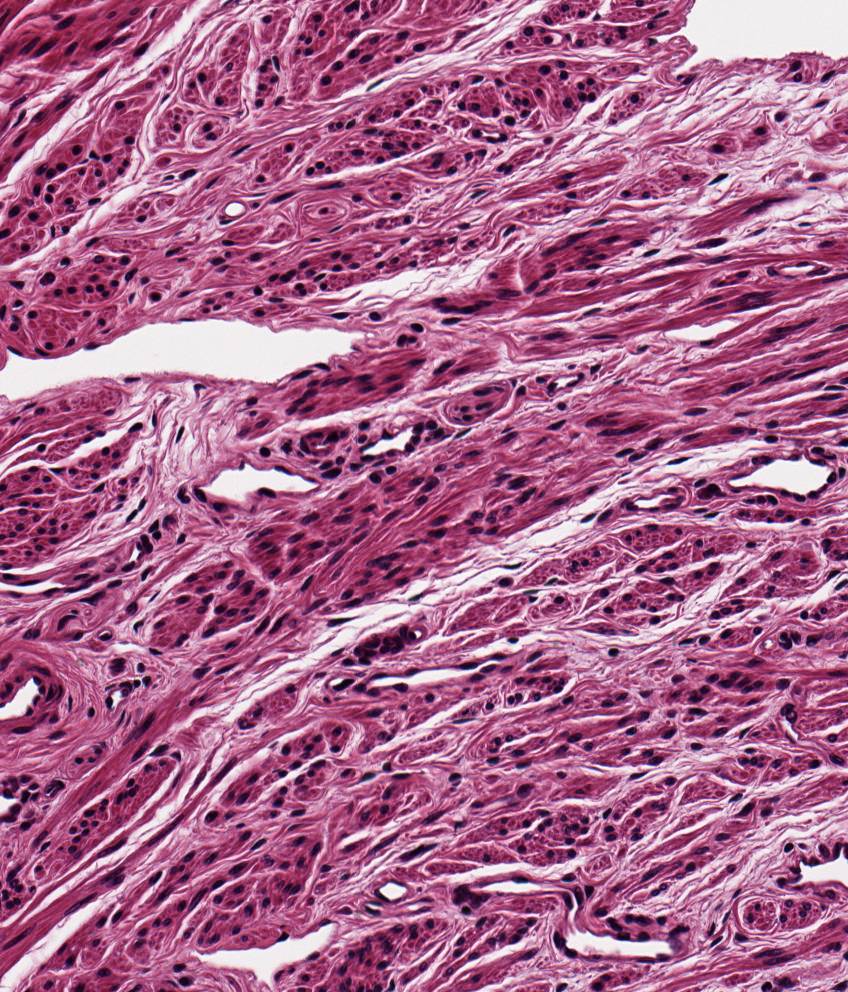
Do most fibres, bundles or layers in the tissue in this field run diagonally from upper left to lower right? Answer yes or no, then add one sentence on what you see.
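No. Most of the lengthwise-cut muscle bundles run diagonally from the lower left toward the upper right.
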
